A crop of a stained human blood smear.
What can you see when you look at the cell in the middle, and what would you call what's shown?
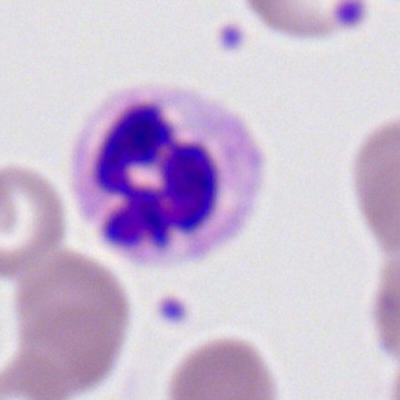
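A round, smooth outline bounds this cell. Its chromatin is dense, clumped and dark purple. The cytoplasm is plentiful and pale pinkish-lilac, without large, coarse orange-red granules. The cell is a segmented neutrophil.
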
